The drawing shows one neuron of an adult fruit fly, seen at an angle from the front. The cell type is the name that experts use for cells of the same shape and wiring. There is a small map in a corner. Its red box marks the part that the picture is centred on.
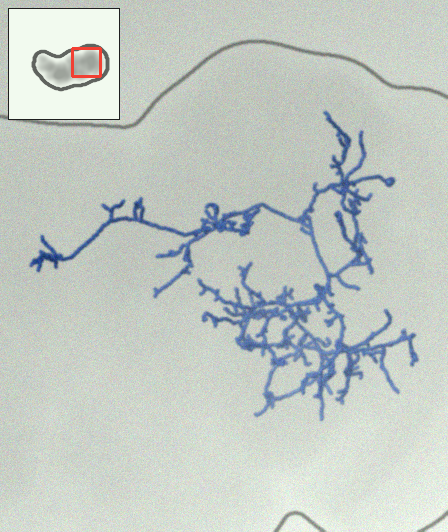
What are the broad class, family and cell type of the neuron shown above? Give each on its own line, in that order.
central-brain intrinsic neuron
hemilineage VLPd1
CL022_b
